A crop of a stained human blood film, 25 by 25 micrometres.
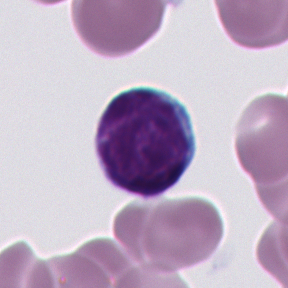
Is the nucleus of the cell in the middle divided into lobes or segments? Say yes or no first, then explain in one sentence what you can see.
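No. The nucleus is round with no indentation.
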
